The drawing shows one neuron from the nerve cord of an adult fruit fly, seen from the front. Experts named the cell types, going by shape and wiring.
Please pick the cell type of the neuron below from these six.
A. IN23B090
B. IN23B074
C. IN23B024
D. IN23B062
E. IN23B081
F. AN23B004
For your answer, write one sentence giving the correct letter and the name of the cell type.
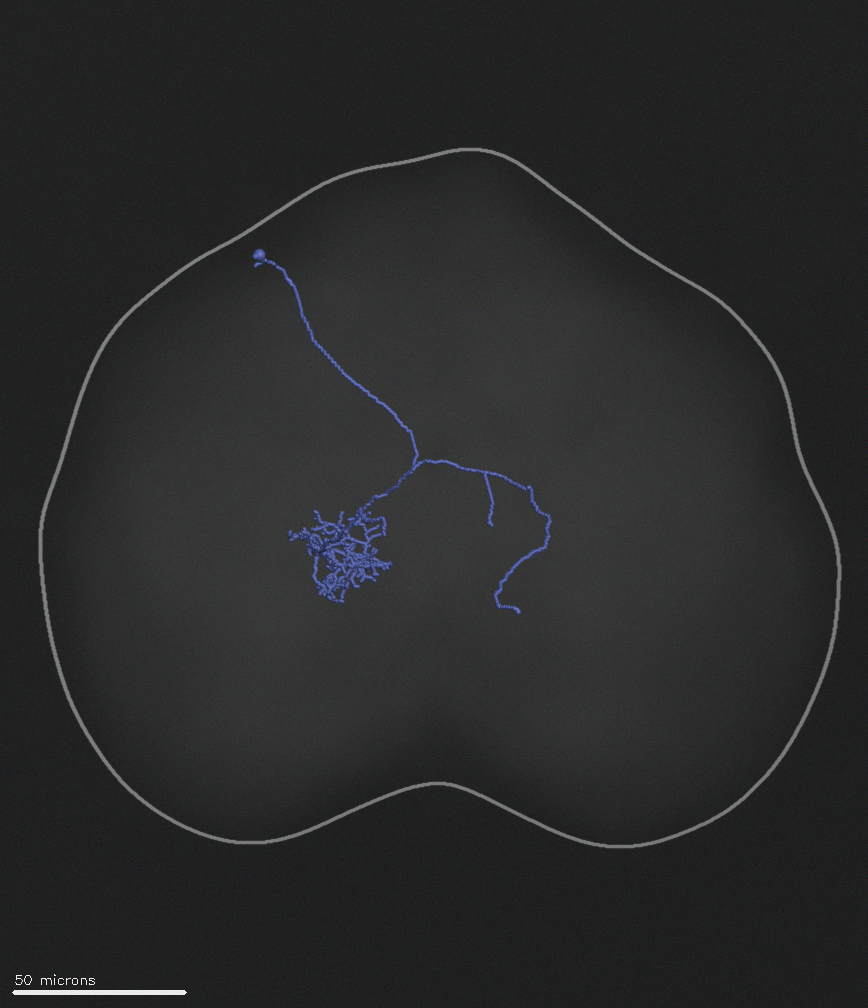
Here the neuron is of cell type IN23B074, corresponding to option B.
